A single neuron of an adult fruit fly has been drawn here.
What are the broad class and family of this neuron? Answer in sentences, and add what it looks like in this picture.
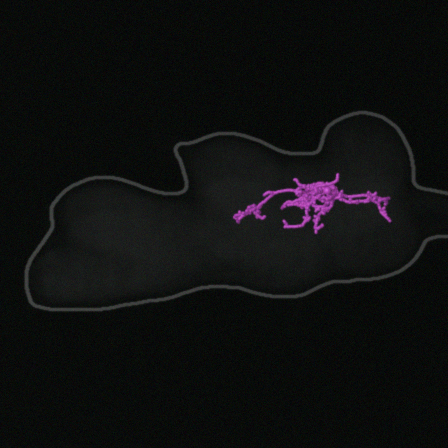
Its broad class is nerve-cord intrinsic neuron. The family is hemilineage 05B. The cell body is on the right of the picture. In this view it is more than twice as wide as it is tall.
